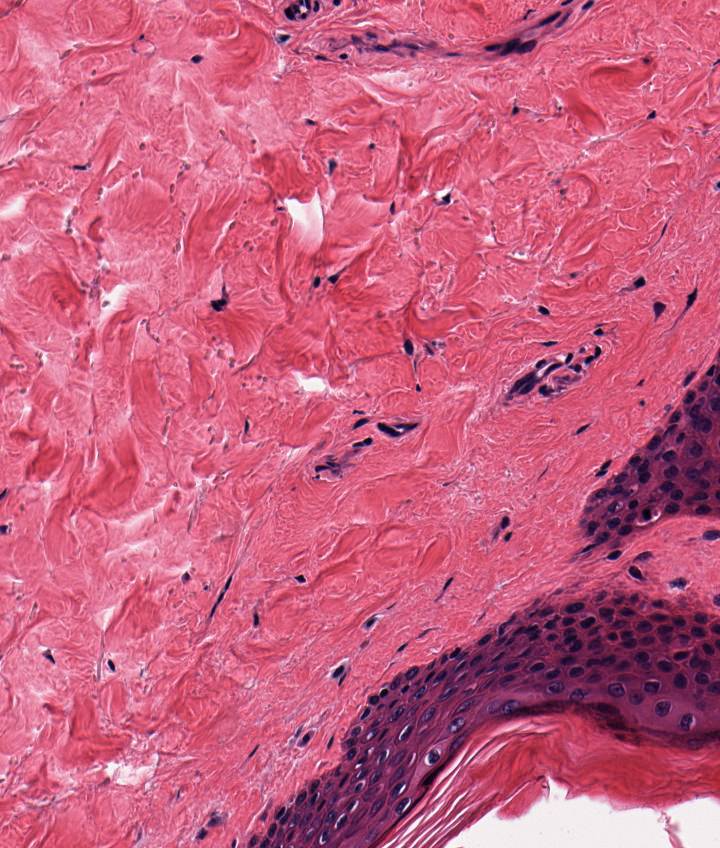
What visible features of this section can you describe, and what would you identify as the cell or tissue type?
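Dense pink connective tissue fills most of this, with stratified squamous epithelium of many nucleated cell layers only along the lower right corner. In the left and upper parts, thick collagen bundles interweave haphazardly, sparse dark spindle-shaped fibroblast nuclei between them. It's skin of the suprapubic region.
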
